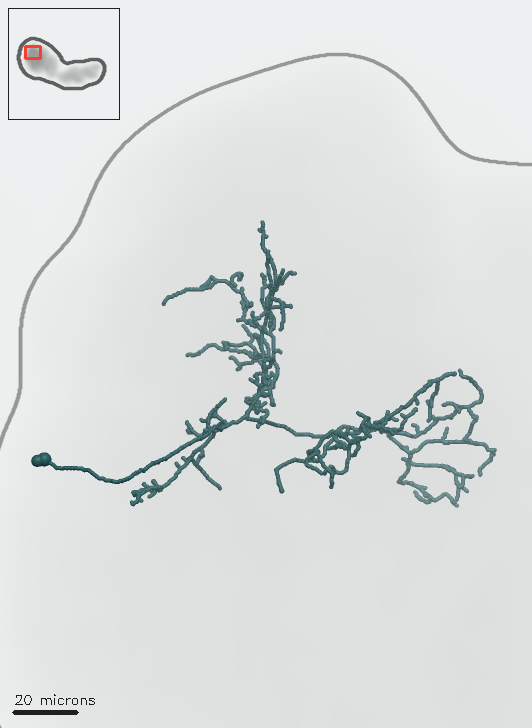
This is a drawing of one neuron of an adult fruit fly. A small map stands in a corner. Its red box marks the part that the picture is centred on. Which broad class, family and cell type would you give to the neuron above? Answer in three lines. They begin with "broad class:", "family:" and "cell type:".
broad class: central-brain intrinsic neuron
family: hemilineage AOTUv4_ventral
cell type: FB5P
